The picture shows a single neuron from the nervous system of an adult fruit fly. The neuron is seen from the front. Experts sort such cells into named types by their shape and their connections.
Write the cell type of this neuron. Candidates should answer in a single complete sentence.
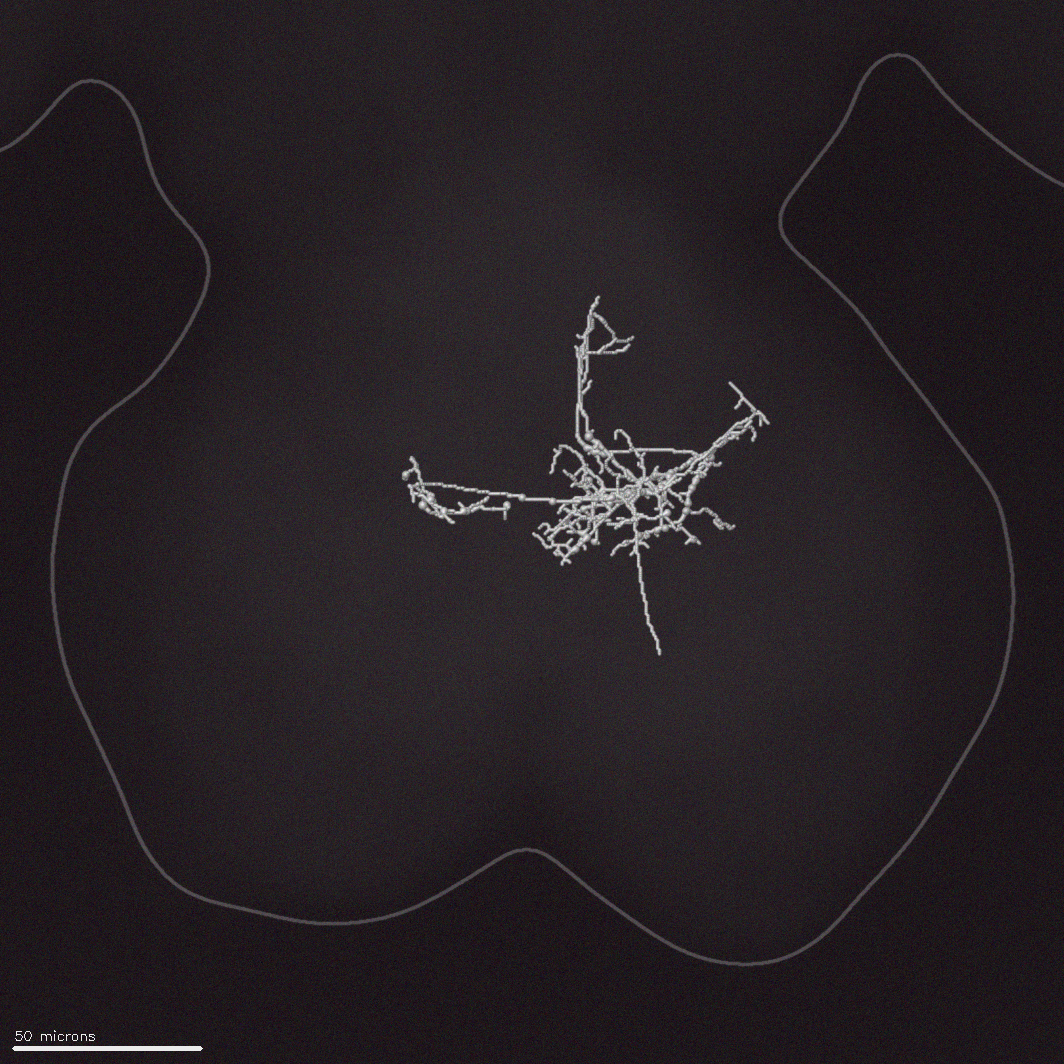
The cell type this neuron represents is AN07B116.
